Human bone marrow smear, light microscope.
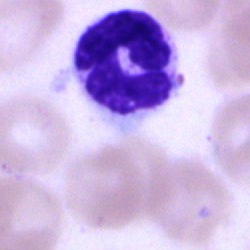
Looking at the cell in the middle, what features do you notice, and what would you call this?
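Look first at the nucleus: it bends almost all the way round into a ring, leaving a small pale gap in the centre. Notice how dark purple and coarsely clumped the chromatin is, and that no nucleoli show anywhere in the nucleus. The outline of the cell is roughly round. This is a segmented neutrophil.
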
